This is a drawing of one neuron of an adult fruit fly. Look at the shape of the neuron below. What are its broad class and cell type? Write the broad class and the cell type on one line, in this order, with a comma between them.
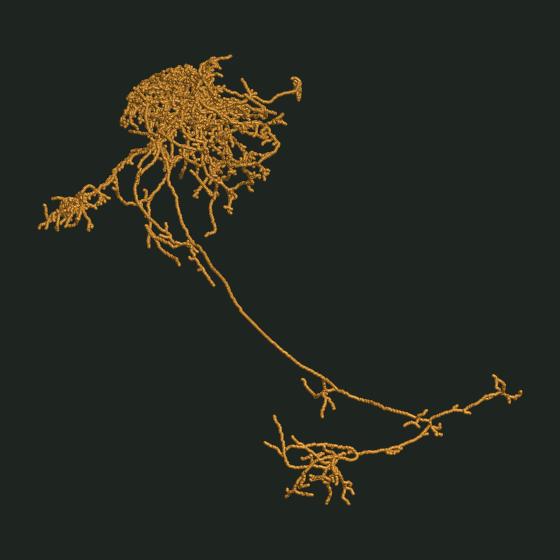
central-brain intrinsic neuron, AVLP314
